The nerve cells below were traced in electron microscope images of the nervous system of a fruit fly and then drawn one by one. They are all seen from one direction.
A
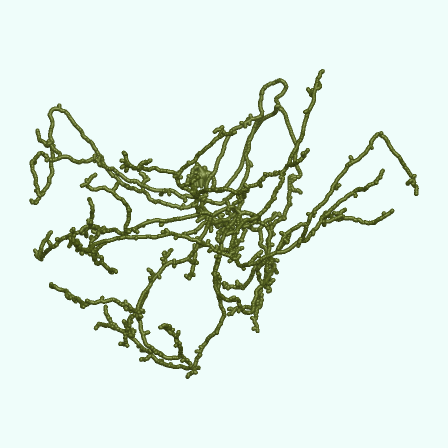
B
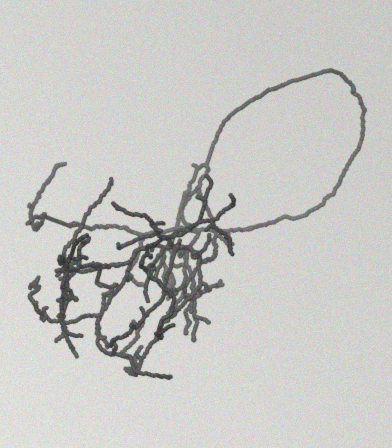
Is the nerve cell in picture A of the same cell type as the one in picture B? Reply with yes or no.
yes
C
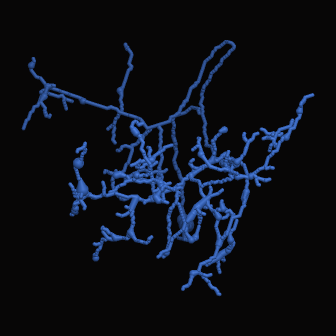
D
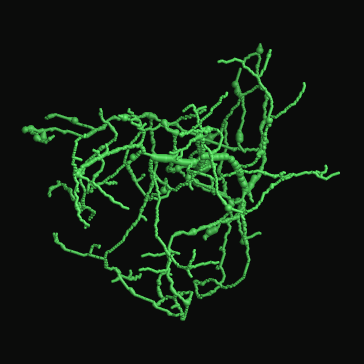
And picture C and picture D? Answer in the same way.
no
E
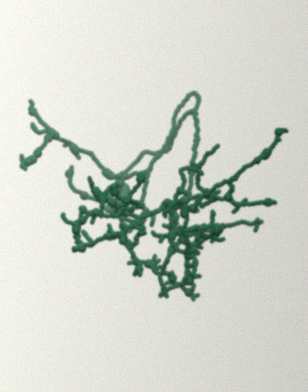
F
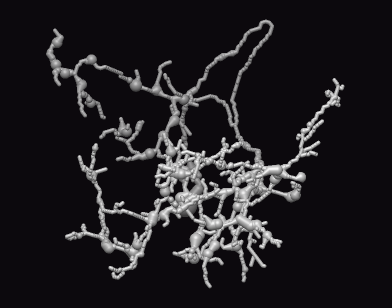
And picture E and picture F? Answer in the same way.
yes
